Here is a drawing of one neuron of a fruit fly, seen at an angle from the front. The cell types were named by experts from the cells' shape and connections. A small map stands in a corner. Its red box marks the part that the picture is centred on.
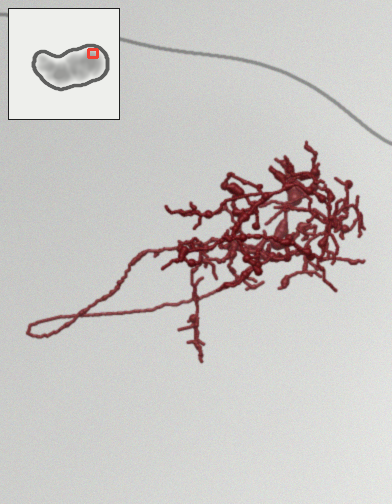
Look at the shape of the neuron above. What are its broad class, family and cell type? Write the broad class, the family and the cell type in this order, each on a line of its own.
central-brain intrinsic neuron
hemilineage LHp1
CB2725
